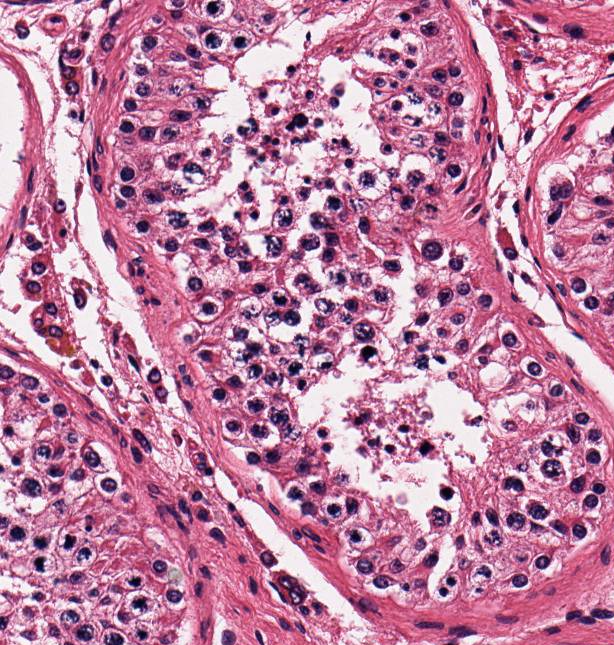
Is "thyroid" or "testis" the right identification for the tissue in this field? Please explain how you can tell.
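This is testis. First check, the lining: the central tubule carries a stratified epithelium several cells deep, extending from its wall toward the lumen.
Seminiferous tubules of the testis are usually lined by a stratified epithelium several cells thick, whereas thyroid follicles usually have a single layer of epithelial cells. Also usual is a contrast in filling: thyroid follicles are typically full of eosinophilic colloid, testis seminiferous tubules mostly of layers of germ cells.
Beyond that, the irregular lumen holds scattered detached cells with small, dense, dark round nuclei.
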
